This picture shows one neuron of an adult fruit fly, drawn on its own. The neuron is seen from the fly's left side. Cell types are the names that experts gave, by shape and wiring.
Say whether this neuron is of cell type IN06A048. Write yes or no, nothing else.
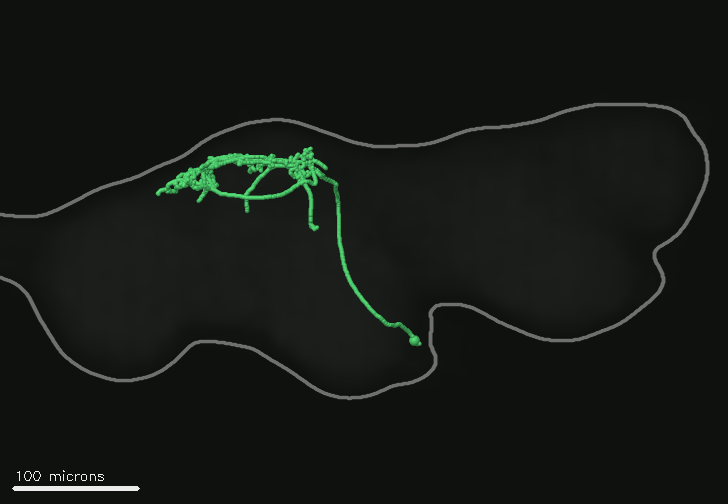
yes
